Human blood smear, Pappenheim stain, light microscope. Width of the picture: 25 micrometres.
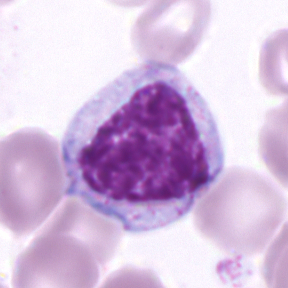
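Myelocyte at the centre of a stained human peripheral blood smear. Its outline is smooth, with no surface projections. The nucleus is roughly triangular with rounded corners. Chromatin forms coarse clumps separated by paler gaps. Fine pinkish-red granules are sparsely scattered through the cytoplasm.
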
